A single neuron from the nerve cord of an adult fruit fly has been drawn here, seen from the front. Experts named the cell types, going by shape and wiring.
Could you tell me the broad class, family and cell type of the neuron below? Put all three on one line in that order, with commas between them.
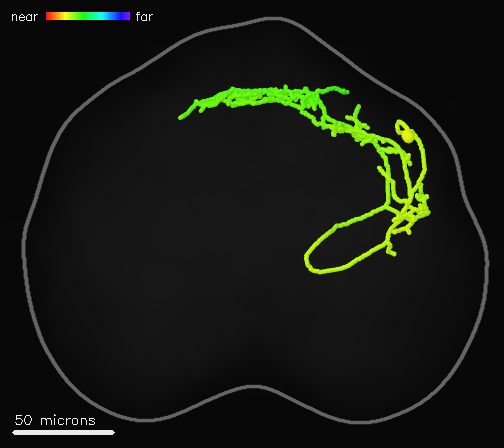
nerve-cord intrinsic neuron, hemilineage 17A, IN17A100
